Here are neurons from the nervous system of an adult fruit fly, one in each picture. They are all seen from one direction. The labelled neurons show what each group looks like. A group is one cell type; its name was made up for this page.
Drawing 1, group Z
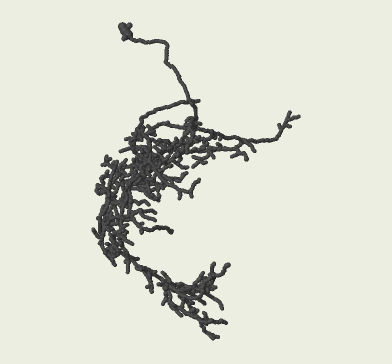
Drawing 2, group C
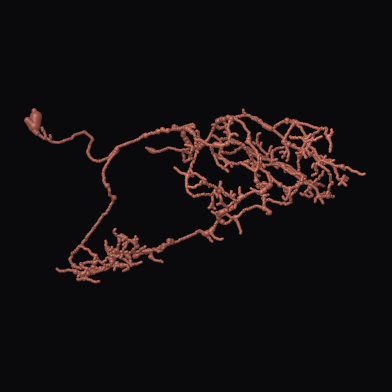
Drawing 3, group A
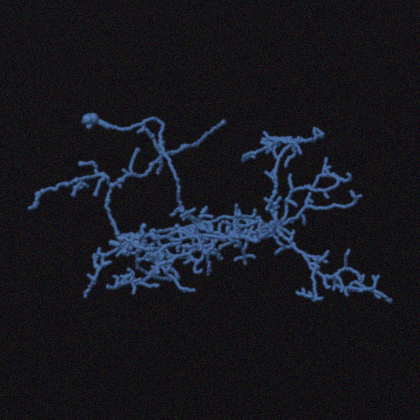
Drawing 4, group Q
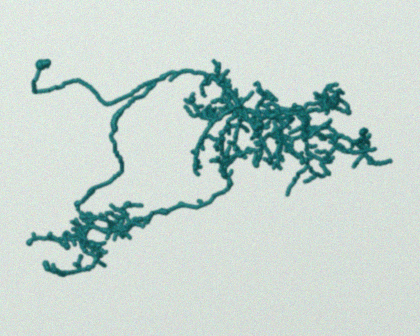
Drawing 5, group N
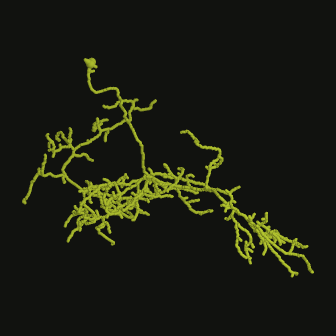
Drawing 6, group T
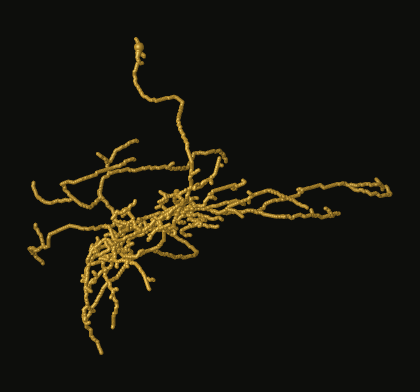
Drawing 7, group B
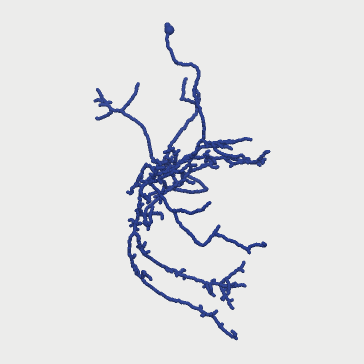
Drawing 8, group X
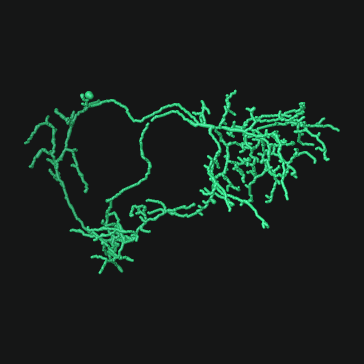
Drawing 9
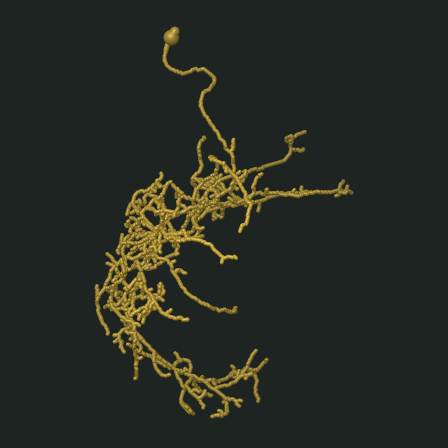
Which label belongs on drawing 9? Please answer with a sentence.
It belongs to group Z.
